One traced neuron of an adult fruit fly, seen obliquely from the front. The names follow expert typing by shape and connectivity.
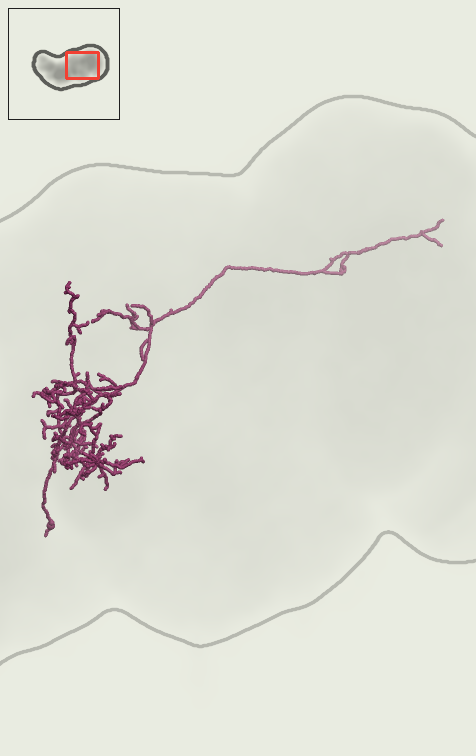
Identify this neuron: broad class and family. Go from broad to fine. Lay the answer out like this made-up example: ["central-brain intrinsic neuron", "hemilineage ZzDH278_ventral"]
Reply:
["central-brain intrinsic neuron", "hemilineage VLPl&p2_lateral"]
